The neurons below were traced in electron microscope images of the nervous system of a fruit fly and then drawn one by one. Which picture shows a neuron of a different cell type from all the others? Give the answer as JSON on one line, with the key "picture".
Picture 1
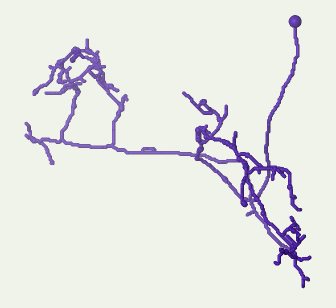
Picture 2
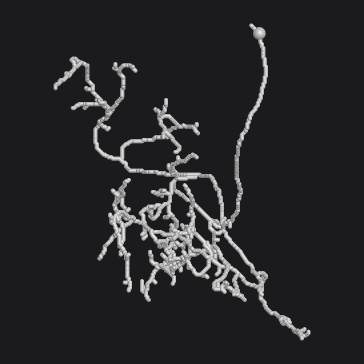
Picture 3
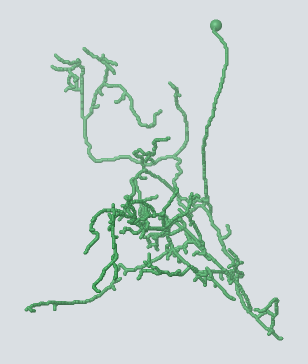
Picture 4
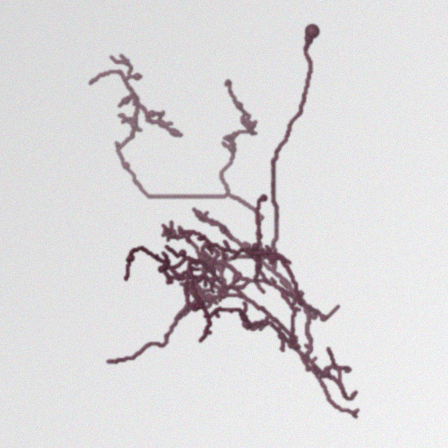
{"picture": 1}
